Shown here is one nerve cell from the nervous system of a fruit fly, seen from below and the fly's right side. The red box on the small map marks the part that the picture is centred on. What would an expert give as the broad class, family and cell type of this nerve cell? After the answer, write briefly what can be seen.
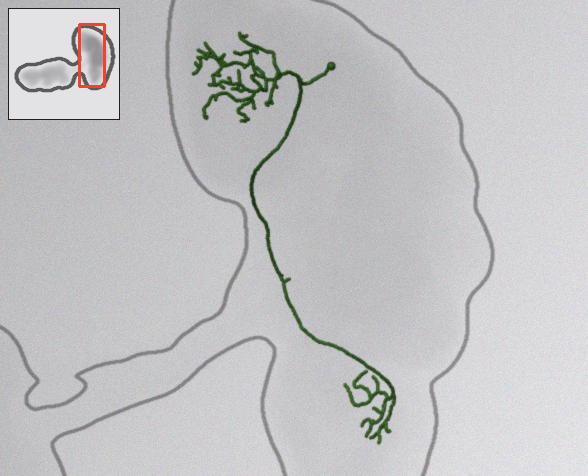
It is a visual projection neuron. The family is hemilineage VPNl&d1_lateral. The cell type is MeVPMe9. It lies in the brain. Its cell body lies at the top of the picture.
